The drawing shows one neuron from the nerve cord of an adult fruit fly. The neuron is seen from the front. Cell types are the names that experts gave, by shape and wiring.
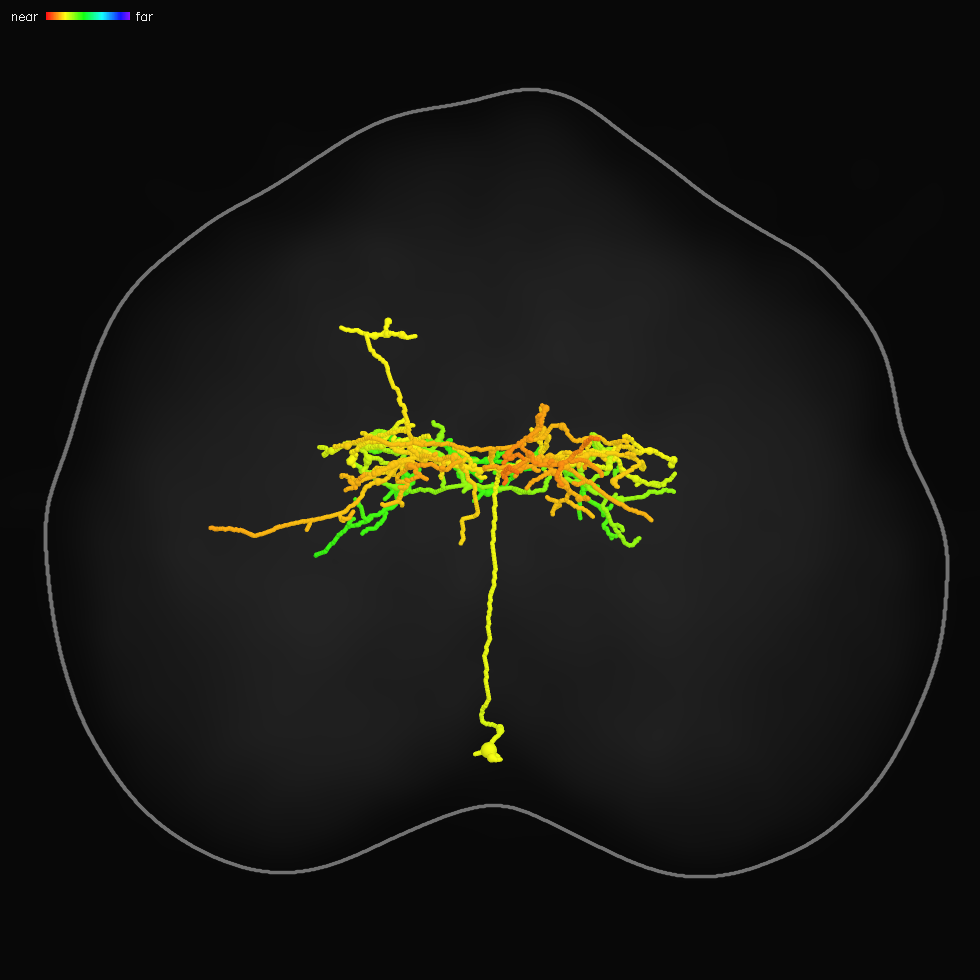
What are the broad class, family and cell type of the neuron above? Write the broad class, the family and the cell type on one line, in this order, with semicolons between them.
nerve-cord intrinsic neuron; hemilineage 00A; IN00A053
